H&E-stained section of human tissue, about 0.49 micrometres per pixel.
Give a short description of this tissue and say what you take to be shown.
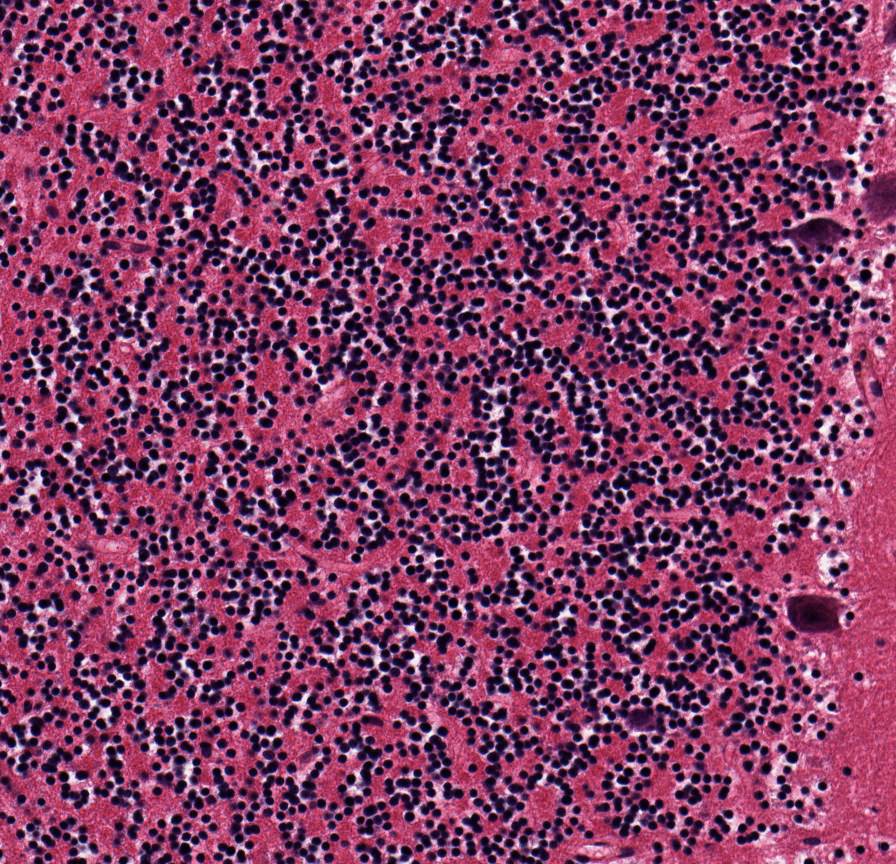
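Densely packed small dark nuclei fill nearly all of the field. These are granule cells: small, round, darkly stained nuclei, scant visible cytoplasm. Scattered among them, small cell-poor pink islands. Along the right edge, a strip of pale pink, finely fibrillar layer with few nuclei. Cerebellum.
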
